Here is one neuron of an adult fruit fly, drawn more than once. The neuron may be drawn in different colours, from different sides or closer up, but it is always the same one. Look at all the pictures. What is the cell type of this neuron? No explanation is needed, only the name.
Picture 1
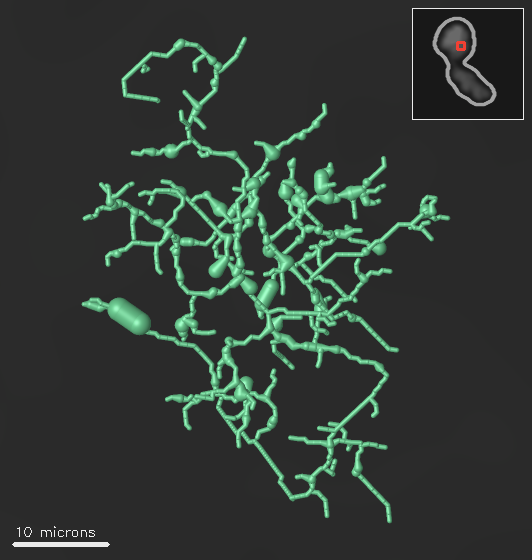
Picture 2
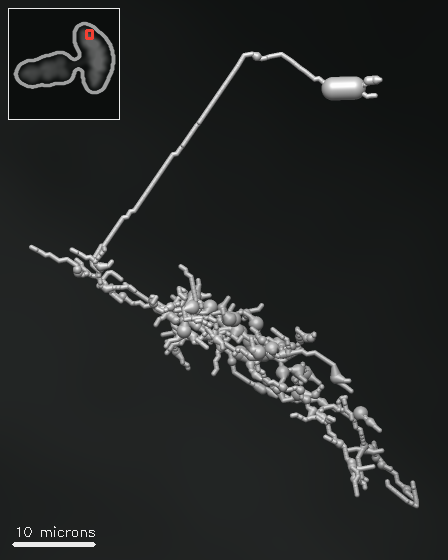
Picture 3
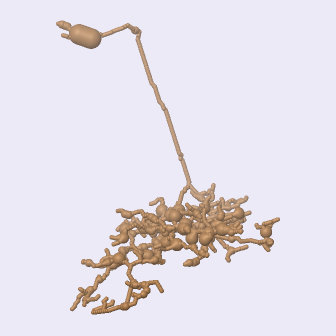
Cm3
